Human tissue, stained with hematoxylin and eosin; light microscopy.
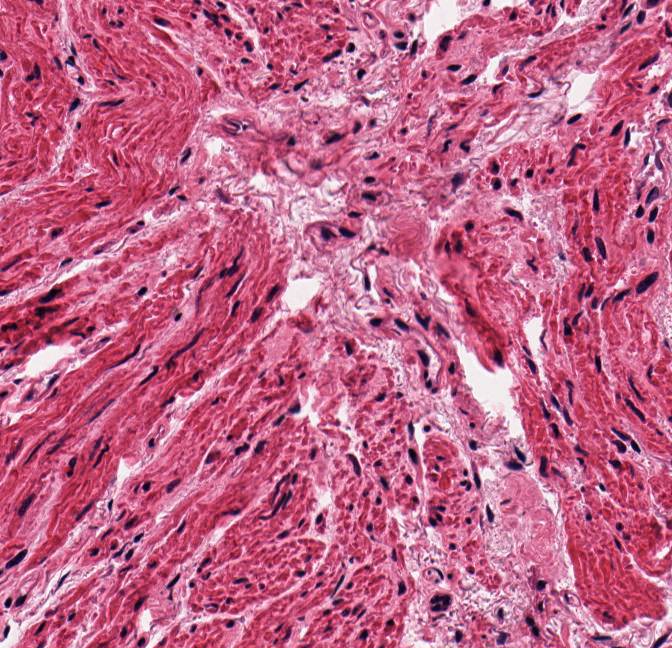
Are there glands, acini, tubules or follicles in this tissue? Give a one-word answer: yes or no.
No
